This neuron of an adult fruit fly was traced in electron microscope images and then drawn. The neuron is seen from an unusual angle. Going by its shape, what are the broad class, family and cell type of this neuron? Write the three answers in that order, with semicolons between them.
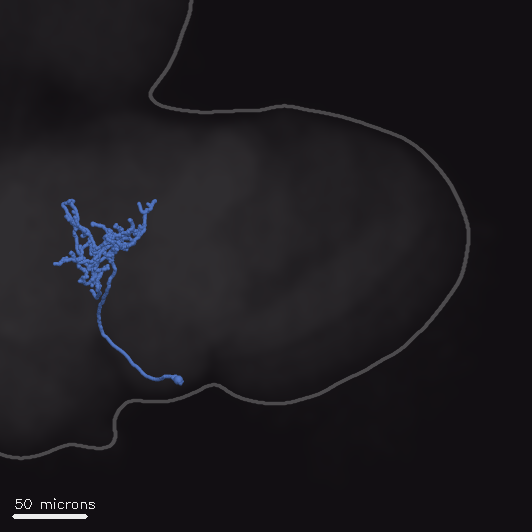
central-brain intrinsic neuron; hemilineage WEDa2; WED028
